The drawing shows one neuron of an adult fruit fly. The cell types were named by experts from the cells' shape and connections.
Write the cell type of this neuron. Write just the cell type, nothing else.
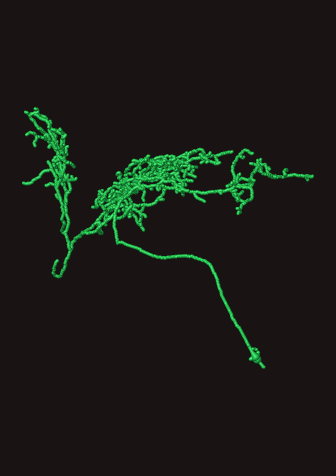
SMP161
